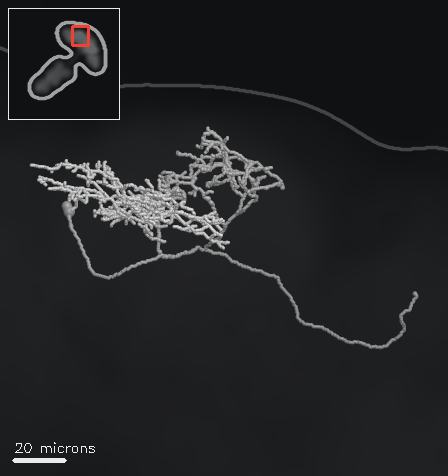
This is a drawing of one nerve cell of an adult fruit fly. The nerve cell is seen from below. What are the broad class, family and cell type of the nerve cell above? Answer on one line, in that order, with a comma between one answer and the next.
central-brain intrinsic neuron, hemilineage SLPpl1, CB3464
